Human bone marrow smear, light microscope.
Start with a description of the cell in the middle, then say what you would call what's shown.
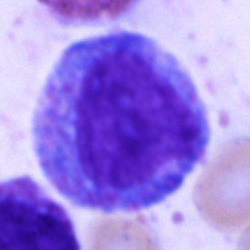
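Roughly round, the cell has a smooth edge. Its rim of cytoplasm, which stains blue, is wider on the left than on the right, so the nucleus sits toward the right. The chromatin looks finely textured, without coarse dark clumps. This is a promyelocyte.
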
